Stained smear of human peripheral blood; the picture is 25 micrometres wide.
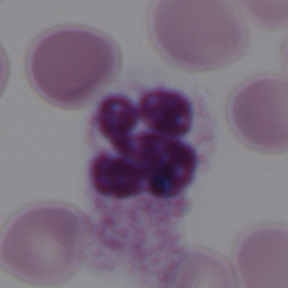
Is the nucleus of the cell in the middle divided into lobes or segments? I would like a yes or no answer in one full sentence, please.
Yes, what the nucleus of this cell shows is division into separate lobes.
